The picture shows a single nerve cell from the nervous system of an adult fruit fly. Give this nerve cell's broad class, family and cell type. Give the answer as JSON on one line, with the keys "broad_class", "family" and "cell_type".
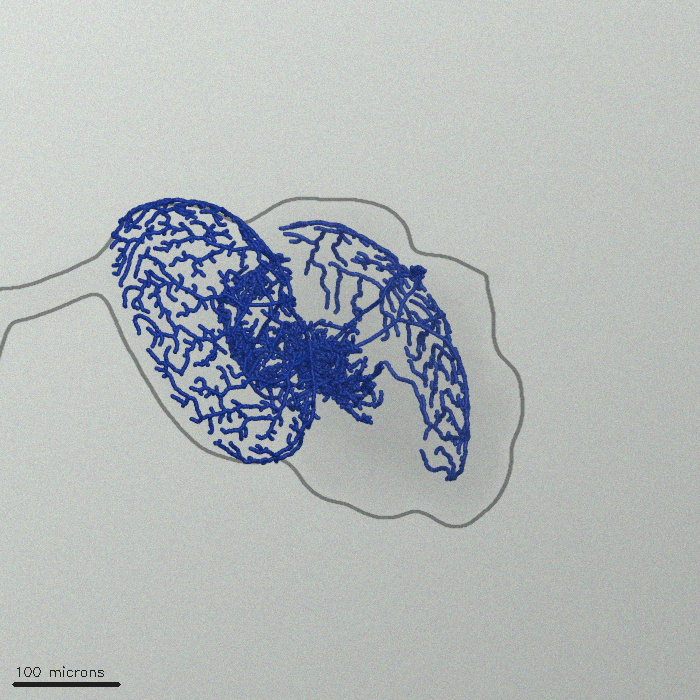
{"broad_class": "visual centrifugal neuron", "family": "MeVCMe", "cell_type": "MeVCMe1"}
